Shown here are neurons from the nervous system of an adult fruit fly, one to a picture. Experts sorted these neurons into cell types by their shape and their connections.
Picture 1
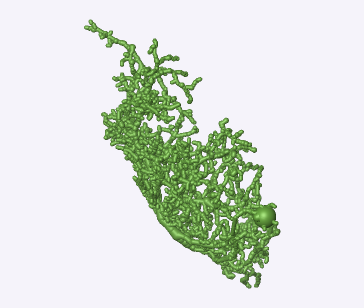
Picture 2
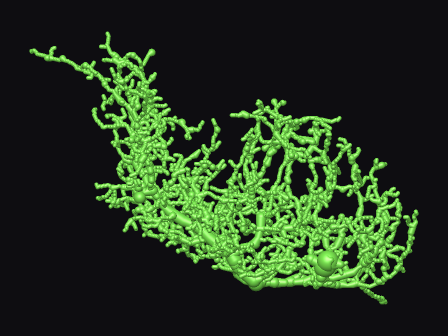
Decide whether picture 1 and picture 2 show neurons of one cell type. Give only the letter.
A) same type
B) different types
A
